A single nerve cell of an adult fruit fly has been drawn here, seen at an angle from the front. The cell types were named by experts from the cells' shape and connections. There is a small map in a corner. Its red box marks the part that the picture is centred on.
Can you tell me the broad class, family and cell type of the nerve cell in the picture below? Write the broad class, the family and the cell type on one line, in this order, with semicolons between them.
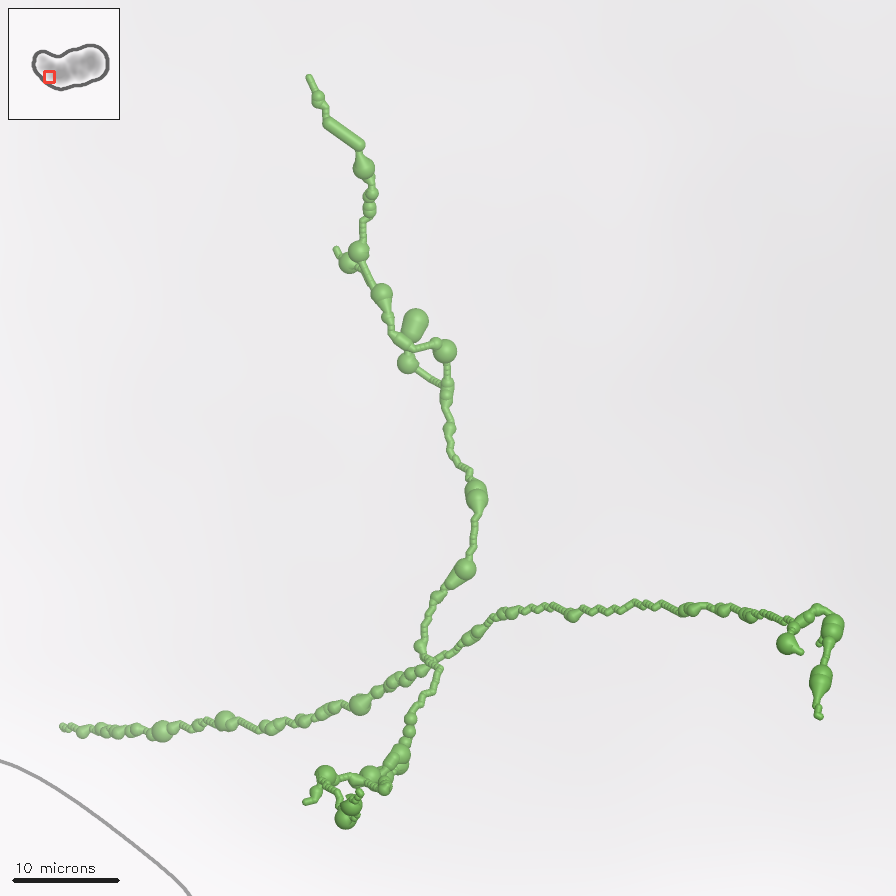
sensory neuron entering the nerve cord; class mechanosensory proprioceptive; SNpp50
